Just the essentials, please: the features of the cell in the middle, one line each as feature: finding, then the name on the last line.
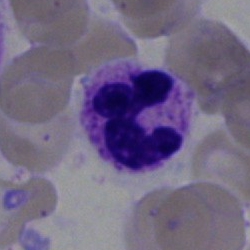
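Outline: looking first at the edge, roughly round and smooth
Chromatin: dense, dark purple throughout the lobes
Cytoplasm: pale pinkish-lilac, a moderate rim around the nucleus
Granules: fine, purple, scattered through the cytoplasm
Name: so, segmented neutrophil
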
